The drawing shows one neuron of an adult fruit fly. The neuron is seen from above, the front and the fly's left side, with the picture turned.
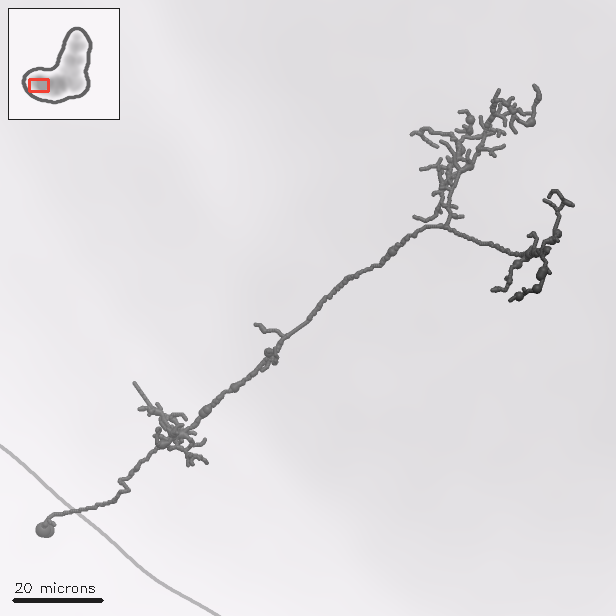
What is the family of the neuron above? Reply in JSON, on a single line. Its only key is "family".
{"family": "TmY"}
